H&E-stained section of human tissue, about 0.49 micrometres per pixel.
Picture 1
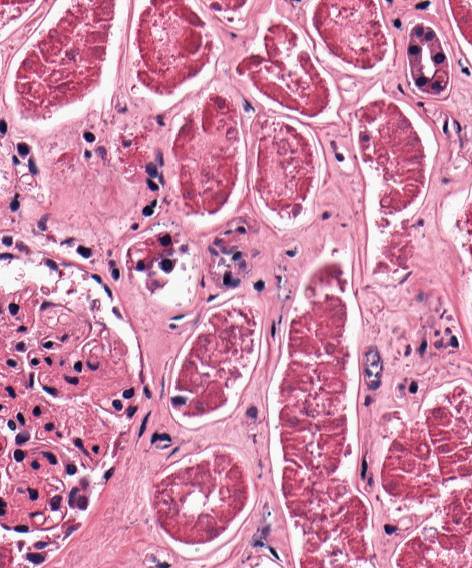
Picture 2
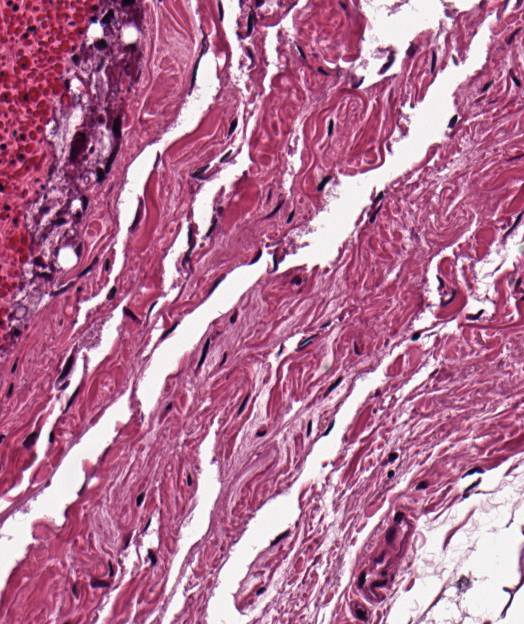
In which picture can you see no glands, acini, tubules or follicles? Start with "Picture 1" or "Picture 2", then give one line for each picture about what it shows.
Picture 2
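What picture 1 shows: At the upper right edge lies a small tubule lined by cells with dark round nuclei around an open lumen.
What picture 2 shows: There are no glands or tubules anywhere in the field.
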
